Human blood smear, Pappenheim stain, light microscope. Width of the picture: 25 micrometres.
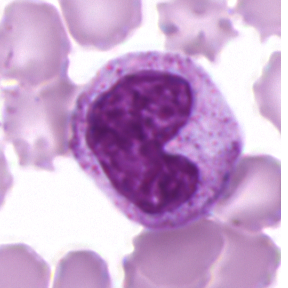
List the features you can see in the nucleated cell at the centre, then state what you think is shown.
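The cell is roughly round with a smooth outline. Its kidney-shaped nucleus, with the indentation facing right, lies toward the left, so the widest band of cytoplasm is on the right. Fine reddish-purple granules are scattered throughout the cytoplasm. This is a metamyelocyte.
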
